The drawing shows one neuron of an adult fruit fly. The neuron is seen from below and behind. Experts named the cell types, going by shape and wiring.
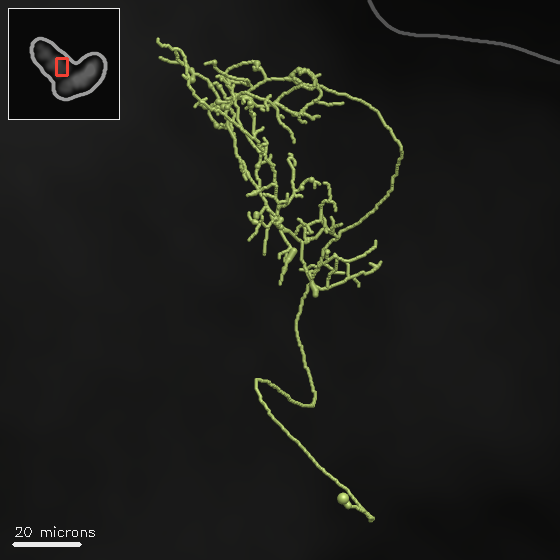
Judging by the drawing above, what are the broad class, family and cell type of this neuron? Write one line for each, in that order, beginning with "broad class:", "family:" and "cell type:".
broad class: nerve-cord intrinsic neuron
family: hemilineage 02A
cell type: IN02A048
